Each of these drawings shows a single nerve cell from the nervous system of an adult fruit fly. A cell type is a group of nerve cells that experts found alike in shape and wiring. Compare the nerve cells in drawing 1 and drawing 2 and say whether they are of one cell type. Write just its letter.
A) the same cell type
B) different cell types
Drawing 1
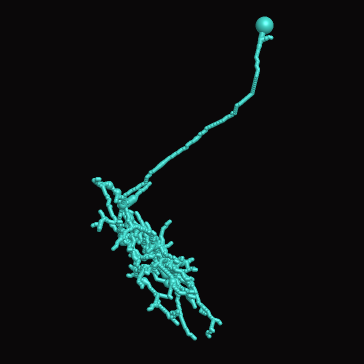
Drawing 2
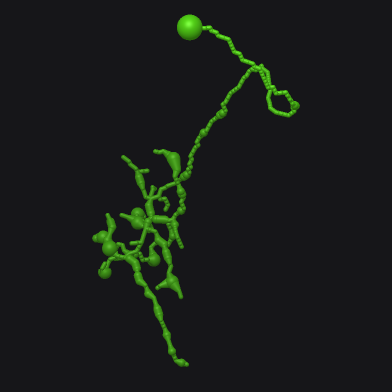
B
